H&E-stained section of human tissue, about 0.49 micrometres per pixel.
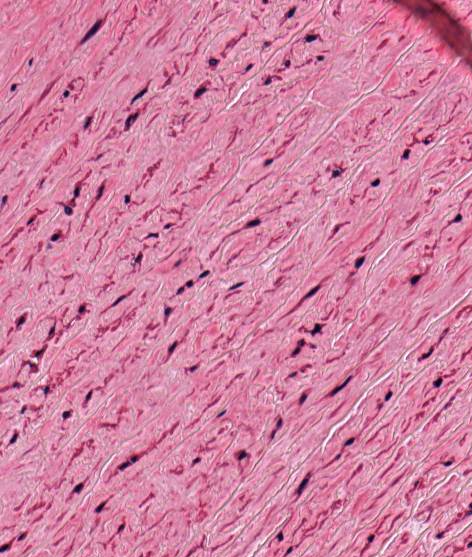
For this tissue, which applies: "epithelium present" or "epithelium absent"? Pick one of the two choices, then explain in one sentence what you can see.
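Epithelium absent. No epithelium is present anywhere in the field.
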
